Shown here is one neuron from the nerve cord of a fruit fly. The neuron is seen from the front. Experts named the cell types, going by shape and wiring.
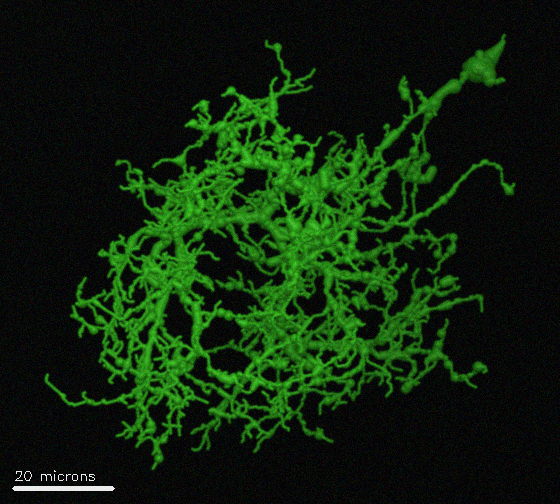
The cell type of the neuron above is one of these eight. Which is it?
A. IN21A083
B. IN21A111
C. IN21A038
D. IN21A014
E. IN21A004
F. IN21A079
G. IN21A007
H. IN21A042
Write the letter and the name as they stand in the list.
D. IN21A014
